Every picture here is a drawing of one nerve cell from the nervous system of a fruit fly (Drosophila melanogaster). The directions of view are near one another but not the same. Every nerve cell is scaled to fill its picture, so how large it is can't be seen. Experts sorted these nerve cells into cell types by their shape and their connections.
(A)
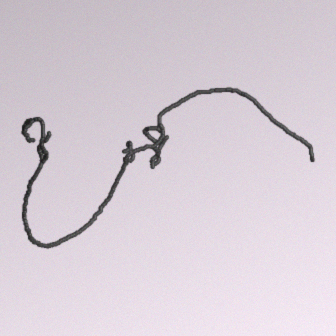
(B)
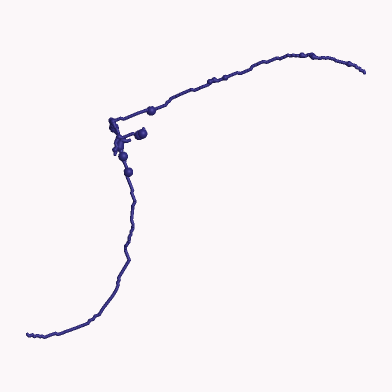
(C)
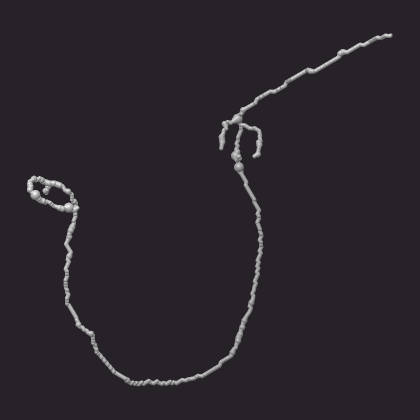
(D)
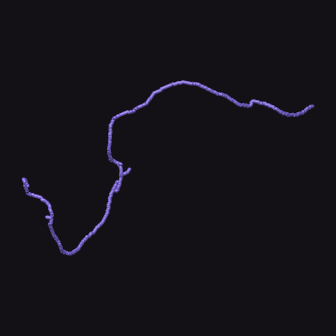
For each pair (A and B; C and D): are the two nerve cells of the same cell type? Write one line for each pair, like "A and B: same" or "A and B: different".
A and B: different
C and D: different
